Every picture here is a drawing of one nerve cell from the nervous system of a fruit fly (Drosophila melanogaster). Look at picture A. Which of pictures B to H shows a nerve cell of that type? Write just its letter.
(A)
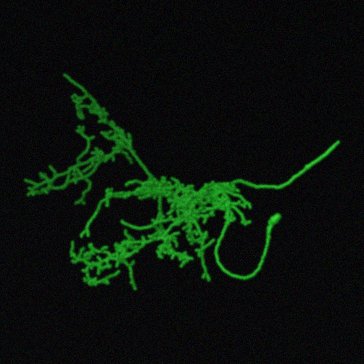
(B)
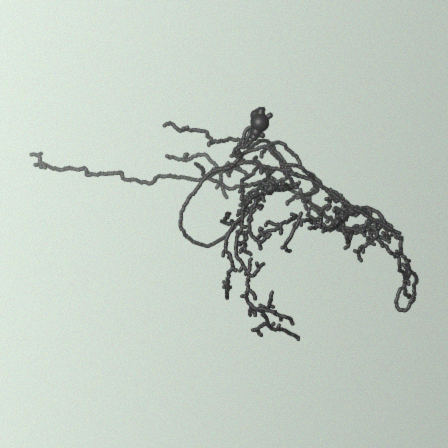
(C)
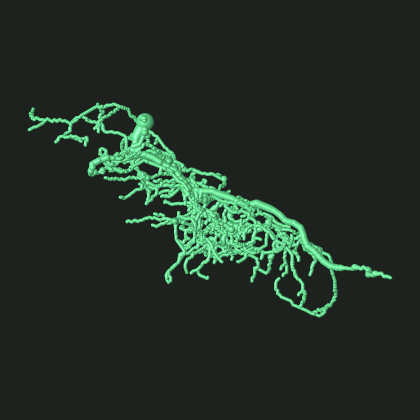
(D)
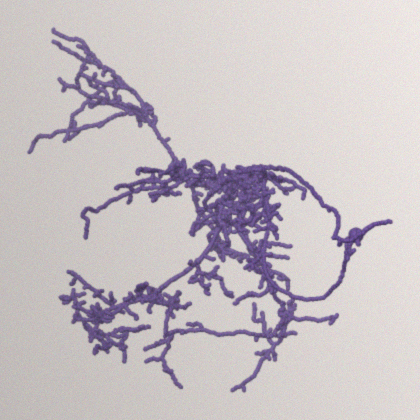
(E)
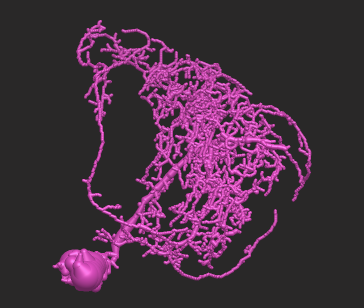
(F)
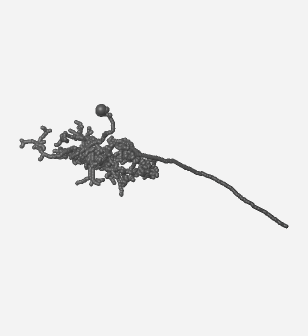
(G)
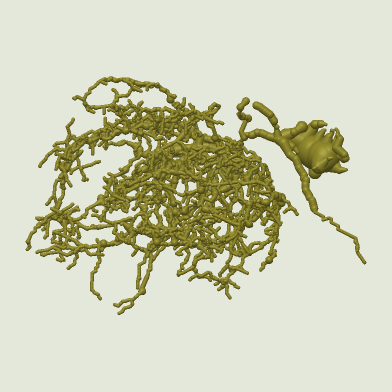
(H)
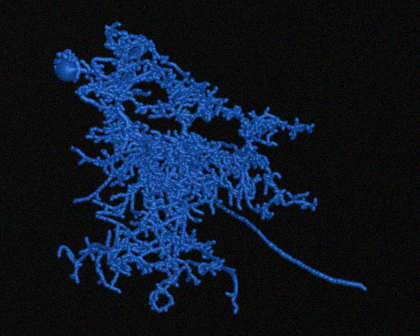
D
